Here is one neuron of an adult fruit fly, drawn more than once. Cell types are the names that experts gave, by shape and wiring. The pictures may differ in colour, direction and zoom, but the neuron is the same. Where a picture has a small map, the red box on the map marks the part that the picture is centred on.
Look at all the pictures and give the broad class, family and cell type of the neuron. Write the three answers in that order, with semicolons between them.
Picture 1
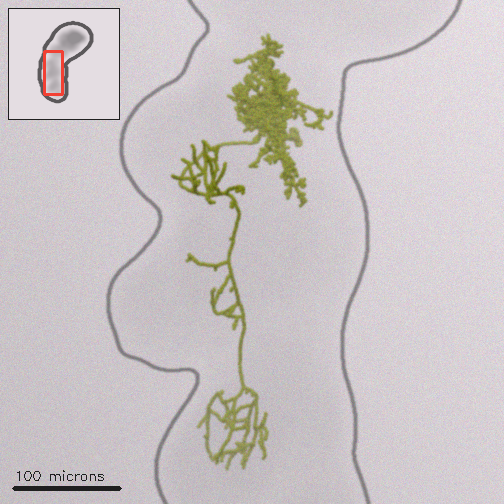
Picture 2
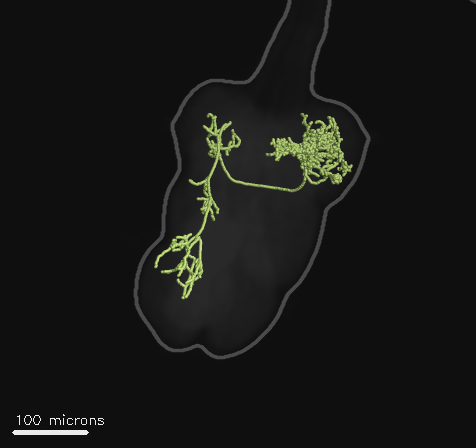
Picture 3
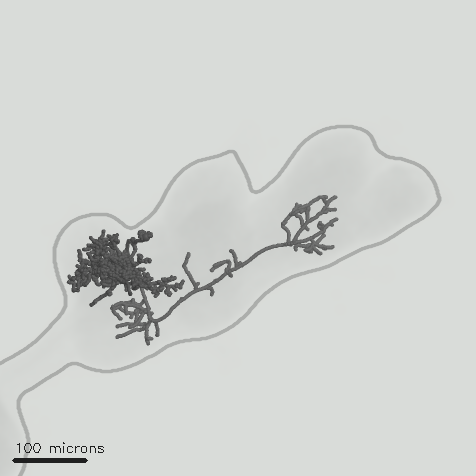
nerve-cord intrinsic neuron; hemilineage 19B; IN19B010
